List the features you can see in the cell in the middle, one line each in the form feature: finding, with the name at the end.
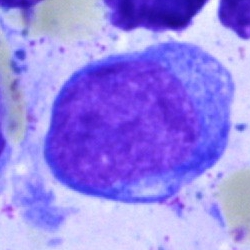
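Surface: no projections or blebs standing out.
Nucleus: off to the left, so the widest rim of cytoplasm is on the right.
Cytoplasm: blue, no granules seen.
Cell: a blast.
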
